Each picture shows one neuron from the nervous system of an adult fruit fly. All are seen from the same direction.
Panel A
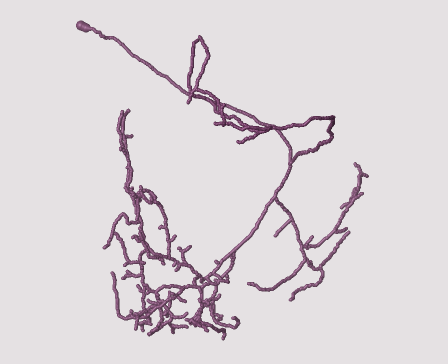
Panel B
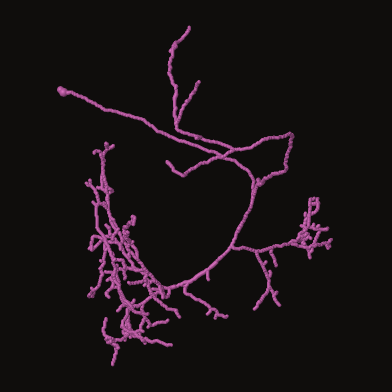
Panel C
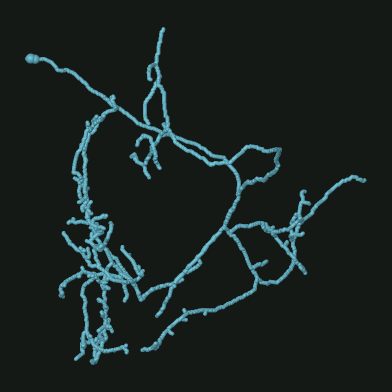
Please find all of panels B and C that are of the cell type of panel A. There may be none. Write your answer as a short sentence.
Panel B and panel C are of the same cell type.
